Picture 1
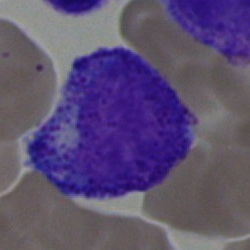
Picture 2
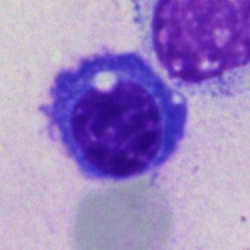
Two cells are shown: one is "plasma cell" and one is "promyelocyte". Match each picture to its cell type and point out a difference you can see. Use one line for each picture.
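In picture 1 we see a promyelocyte: The cell is densely packed with coarse dark purple granules.
In picture 2 we see a plasma cell: No granules are visible in the cytoplasm.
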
